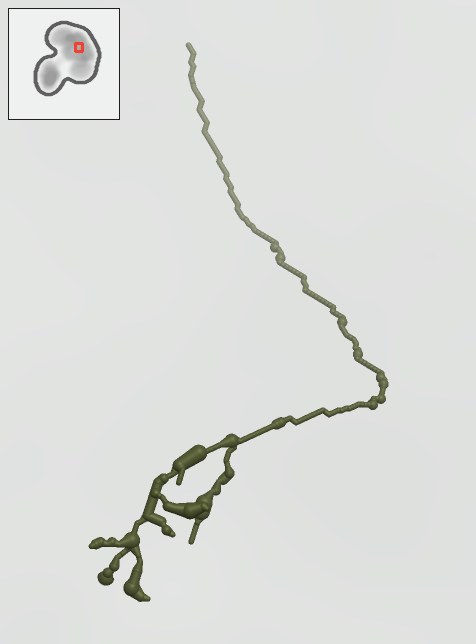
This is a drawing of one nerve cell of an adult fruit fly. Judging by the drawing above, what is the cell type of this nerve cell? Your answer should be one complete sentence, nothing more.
It is ORN_DC2 that names the cell type of this nerve cell.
